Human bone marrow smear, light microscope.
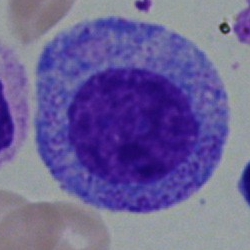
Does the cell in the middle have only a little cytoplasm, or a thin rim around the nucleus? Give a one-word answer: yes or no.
No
